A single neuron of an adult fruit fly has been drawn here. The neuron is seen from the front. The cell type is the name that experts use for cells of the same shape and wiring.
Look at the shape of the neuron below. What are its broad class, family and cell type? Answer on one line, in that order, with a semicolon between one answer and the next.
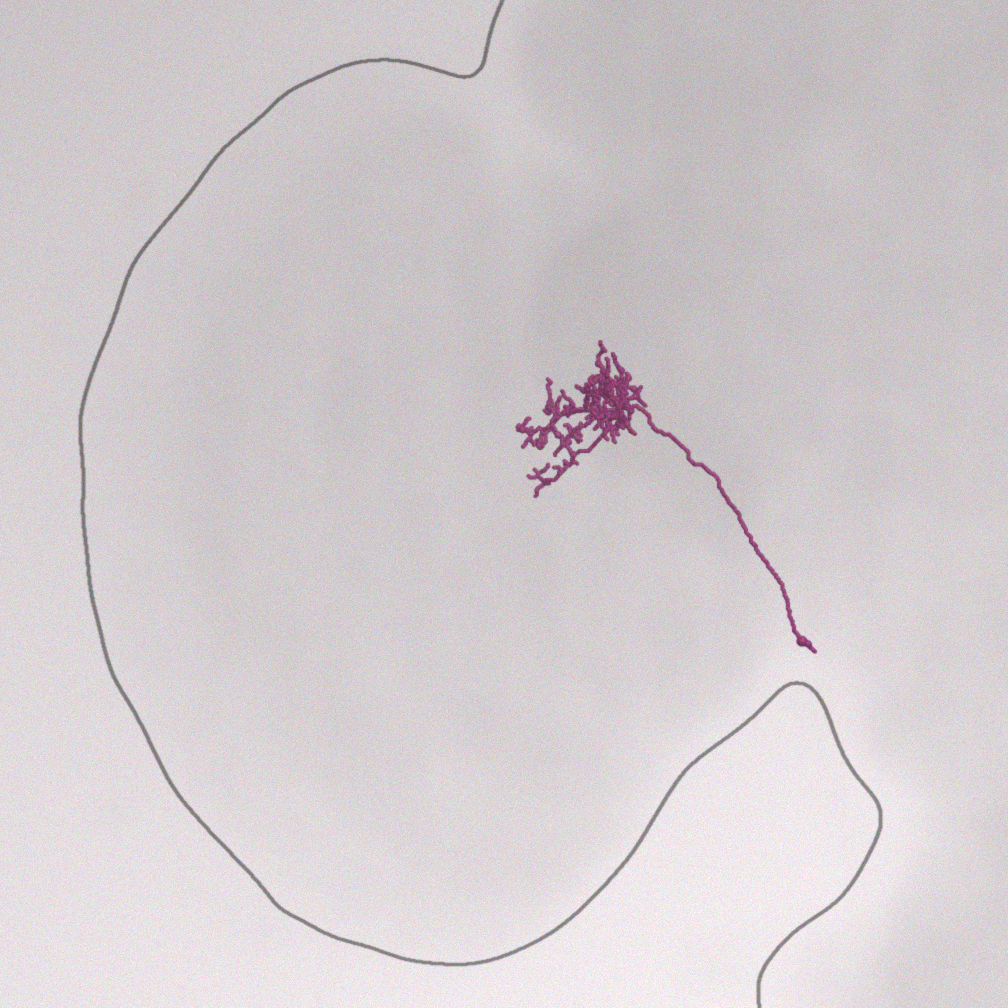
optic-lobe intrinsic neuron; Li; Li14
